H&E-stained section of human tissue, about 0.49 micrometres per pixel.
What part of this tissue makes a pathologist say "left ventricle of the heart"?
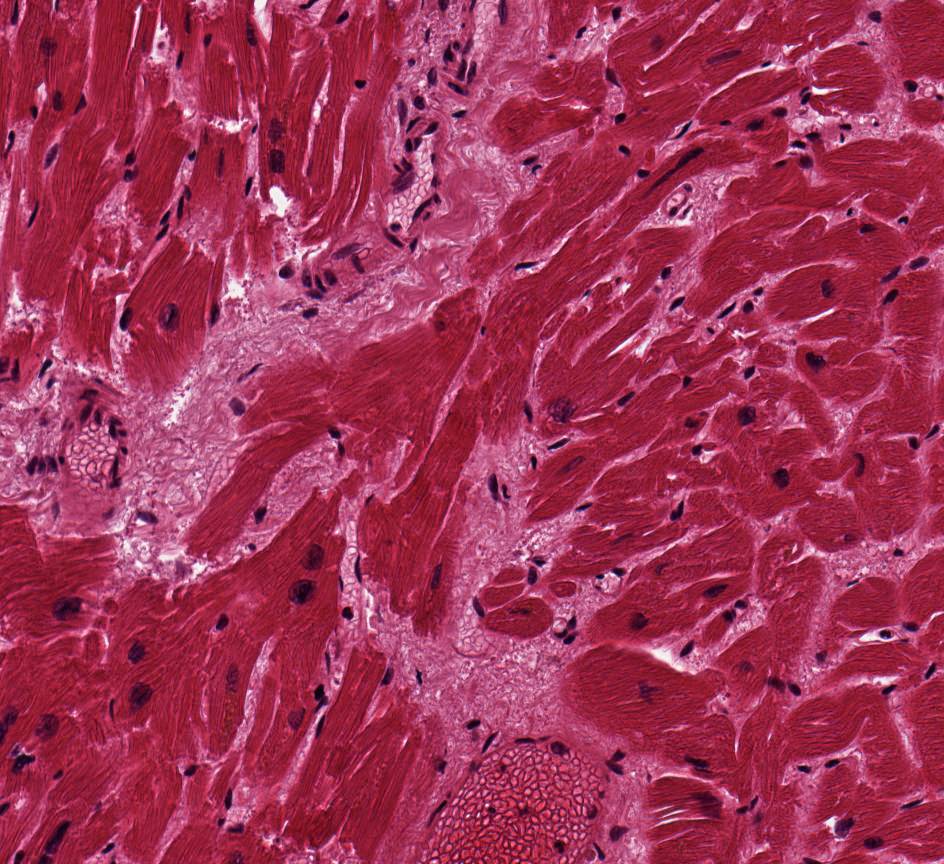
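This is the left ventricle of the heart. Deep red muscle fibre bundles fill most of the field, divided by a paler pink connective tissue band running diagonally from upper to lower centre. The fibres branch and join one another rather than running as separate parallel cylinders, which fits the name.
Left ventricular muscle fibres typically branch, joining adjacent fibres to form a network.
Their oval nuclei lie centrally, and the pale interstitial tissue is loose and finely fibrillar with scattered small dark elongated nuclei.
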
